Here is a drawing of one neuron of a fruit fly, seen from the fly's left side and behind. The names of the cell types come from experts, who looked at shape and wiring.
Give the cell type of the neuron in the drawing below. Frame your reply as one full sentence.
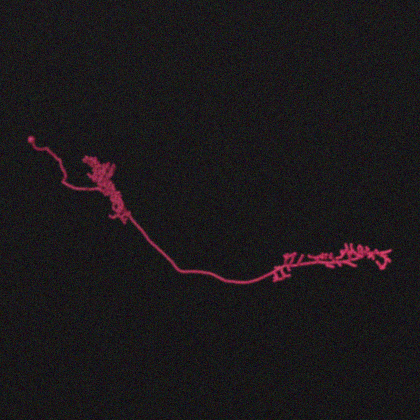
This neuron is given the cell type DNa05.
